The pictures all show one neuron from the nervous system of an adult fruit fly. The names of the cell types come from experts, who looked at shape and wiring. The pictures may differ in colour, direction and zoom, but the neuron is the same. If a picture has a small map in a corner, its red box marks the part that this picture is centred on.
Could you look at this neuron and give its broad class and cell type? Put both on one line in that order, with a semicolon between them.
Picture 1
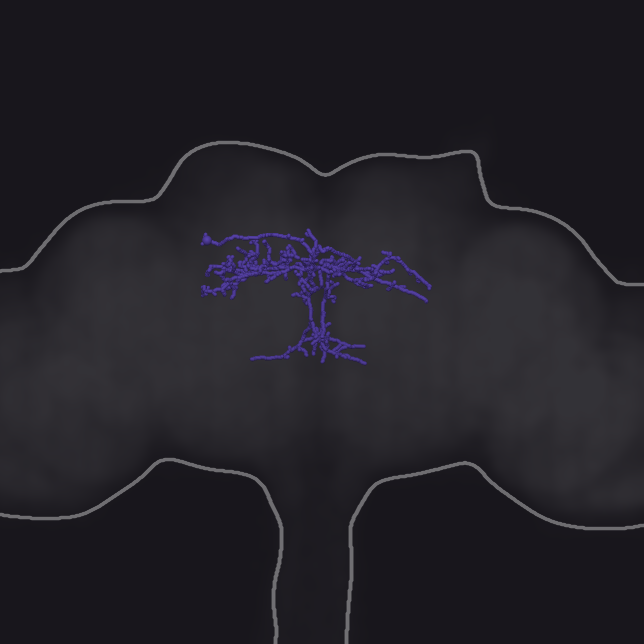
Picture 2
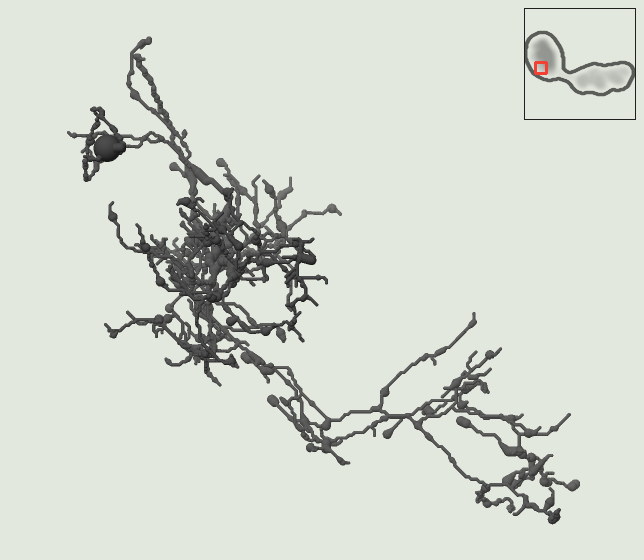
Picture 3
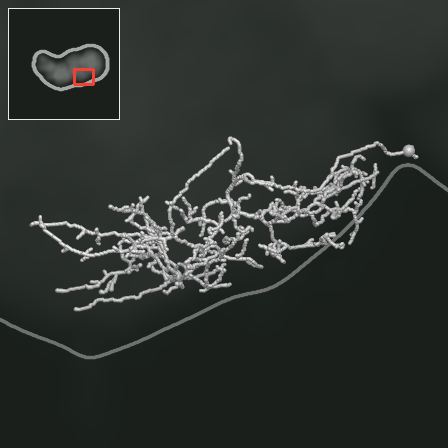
central-brain intrinsic neuron; GNG245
